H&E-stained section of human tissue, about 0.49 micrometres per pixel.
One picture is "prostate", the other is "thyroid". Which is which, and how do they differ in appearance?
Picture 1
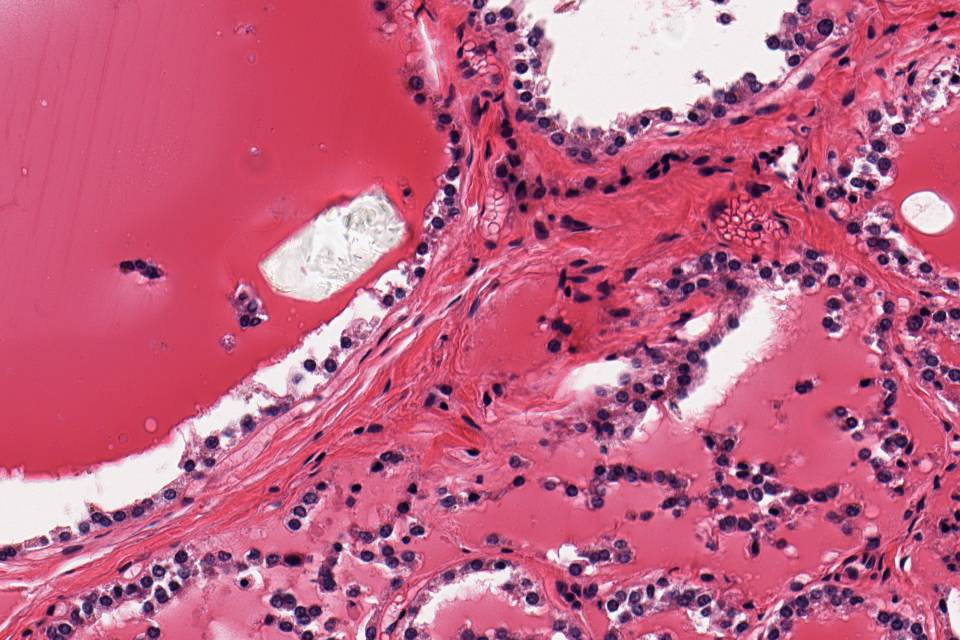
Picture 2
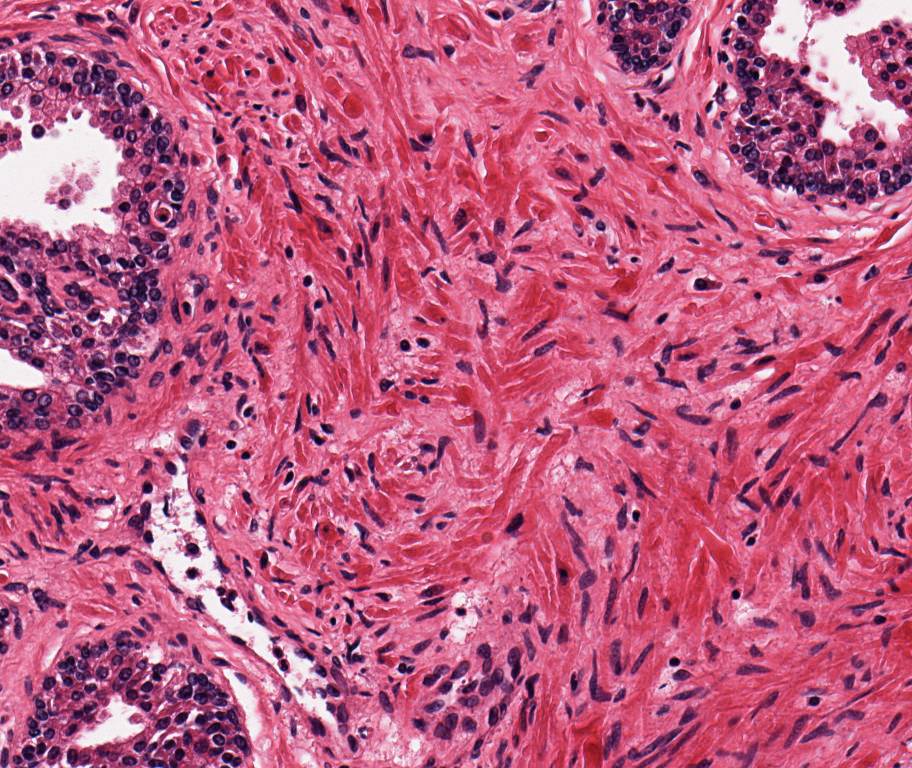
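The thyroid is in picture 1 and the prostate in picture 2. In the thyroid, one large follicle fills the upper left, with a pale, glassy, angular crystal in its colloid, while many small follicles crowd the lower right. These follicles are lined by a single layer of flattened to cuboidal epithelial cells with small, round, dark-staining nuclei. In the prostate, glands sit at the upper left, upper right and lower left corners, and stroma fills the centre. That stroma consists of bundles of eosinophilic spindle-shaped smooth muscle cells interlacing in many directions, with no fat cells anywhere.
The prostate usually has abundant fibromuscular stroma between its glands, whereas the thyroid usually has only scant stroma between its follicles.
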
